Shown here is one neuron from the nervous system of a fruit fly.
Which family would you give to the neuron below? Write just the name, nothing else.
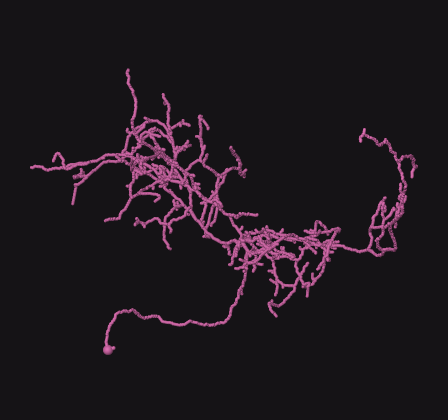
hemilineage DM4_dorsal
